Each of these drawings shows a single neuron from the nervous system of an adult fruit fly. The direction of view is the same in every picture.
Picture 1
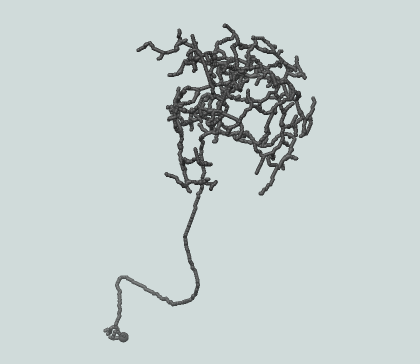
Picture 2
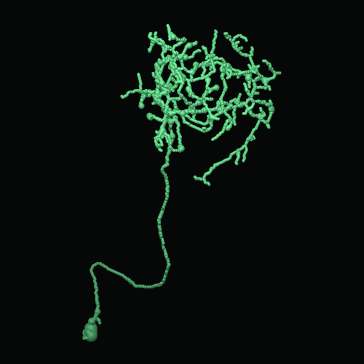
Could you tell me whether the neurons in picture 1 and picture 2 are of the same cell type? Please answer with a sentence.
They are of the same cell type.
